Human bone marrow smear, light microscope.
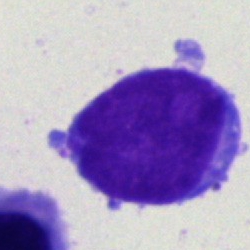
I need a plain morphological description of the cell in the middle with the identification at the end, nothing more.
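Starting with proportions, the nucleus seems to fill nearly the whole cell. The cytoplasm appears only as a thin rim, mostly on the right side. The chromatin looks fine and fairly evenly stained dark purple. There are small rounded blebs projecting from the surface, the largest at the top. This one I'd name a blast.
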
